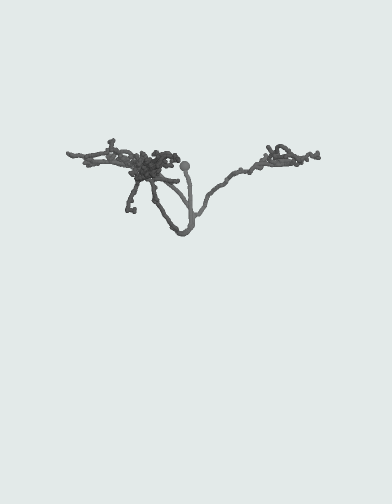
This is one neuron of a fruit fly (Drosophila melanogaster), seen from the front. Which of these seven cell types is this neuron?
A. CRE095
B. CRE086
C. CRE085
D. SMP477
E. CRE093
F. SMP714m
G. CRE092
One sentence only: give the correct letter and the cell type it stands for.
Option G lists CRE092, and that is the cell type of the neuron.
